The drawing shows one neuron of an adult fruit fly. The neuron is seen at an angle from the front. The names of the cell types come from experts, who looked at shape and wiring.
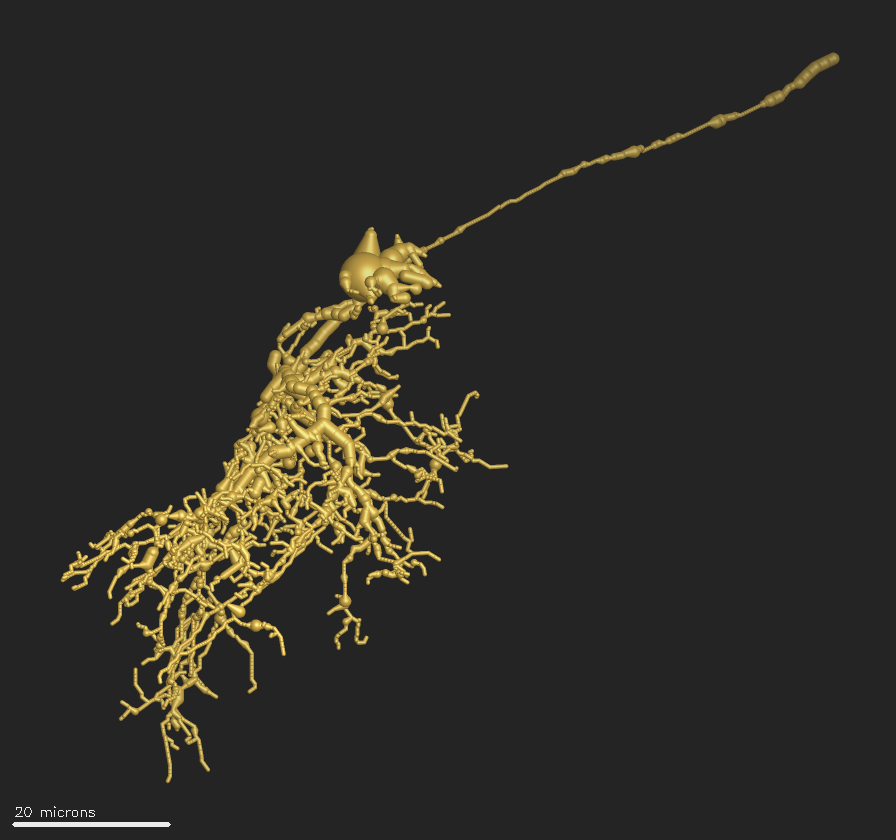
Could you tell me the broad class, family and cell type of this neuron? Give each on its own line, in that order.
motor neuron of the nerve cord
MNad
MNad11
